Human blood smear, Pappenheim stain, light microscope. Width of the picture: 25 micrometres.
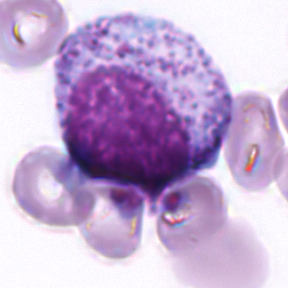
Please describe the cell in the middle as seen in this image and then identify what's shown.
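Outline roughly round. Nucleus toward the lower left. Cytoplasm pale bluish-lilac, holding many scattered dark violet granules. Cell: myelocyte.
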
